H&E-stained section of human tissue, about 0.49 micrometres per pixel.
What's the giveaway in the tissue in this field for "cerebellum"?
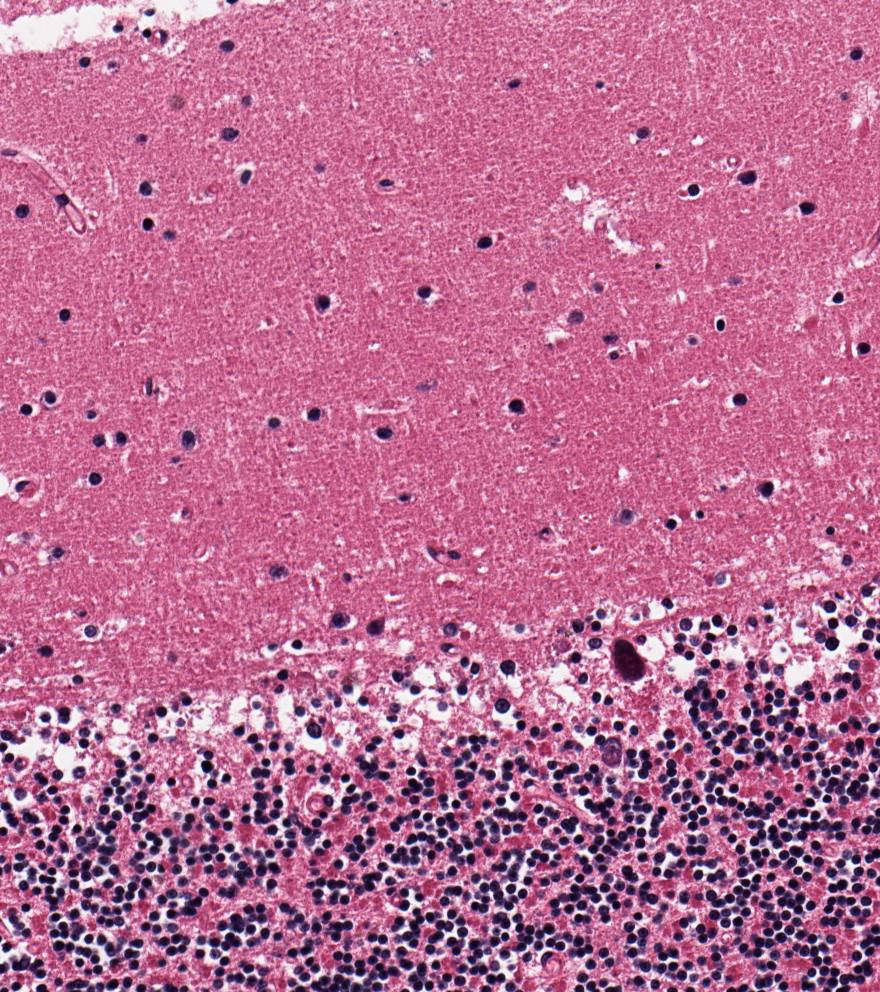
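Tissue: cerebellum. Field in two layers: pale pink, finely fibrillary upper two-thirds; densely cellular lower third. Upper layer: sparse small dark nuclei, evenly scattered. Lower layer: crowded with small round dark-blue nuclei, almost no cytoplasm visible. At the boundary, right side: one large cell body, dark and shrunken.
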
